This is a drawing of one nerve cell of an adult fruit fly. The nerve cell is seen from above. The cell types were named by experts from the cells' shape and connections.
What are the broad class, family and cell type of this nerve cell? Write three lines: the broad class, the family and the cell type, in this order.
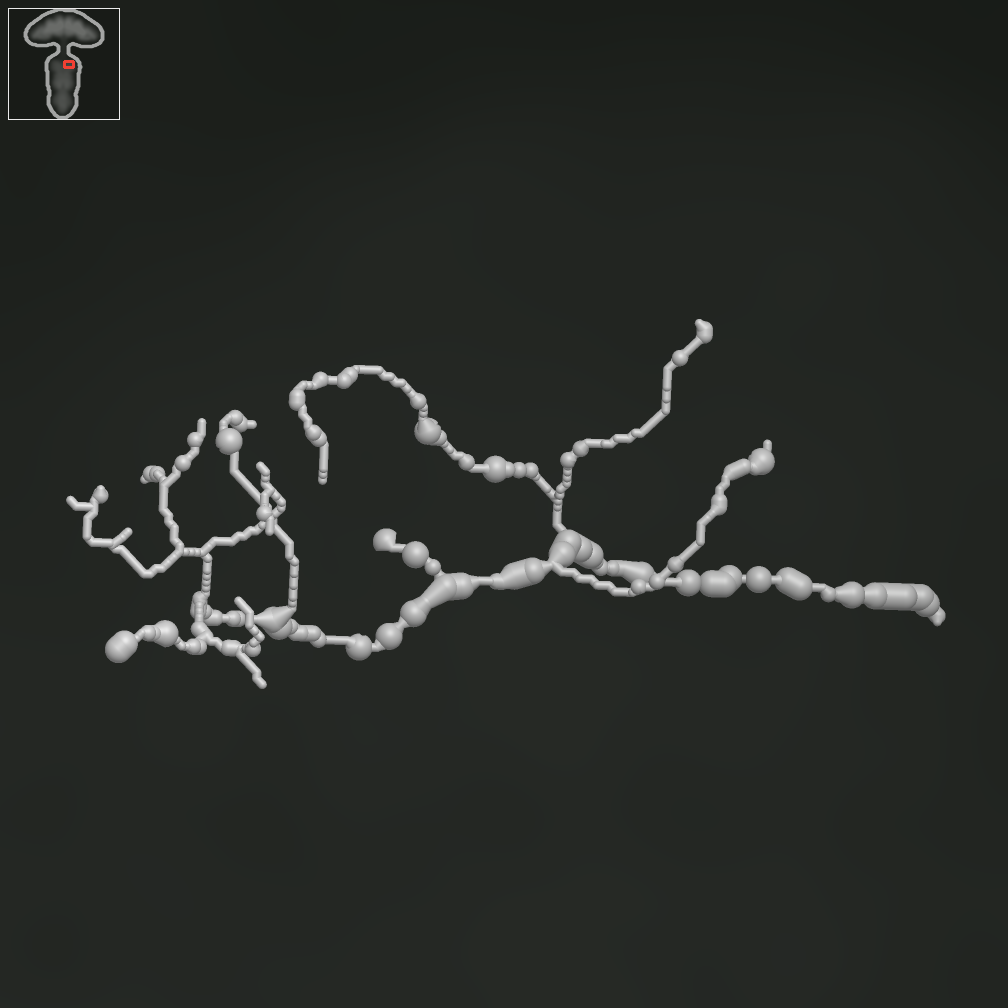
sensory neuron entering the nerve cord
class mechanosensory tactile
SNta29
